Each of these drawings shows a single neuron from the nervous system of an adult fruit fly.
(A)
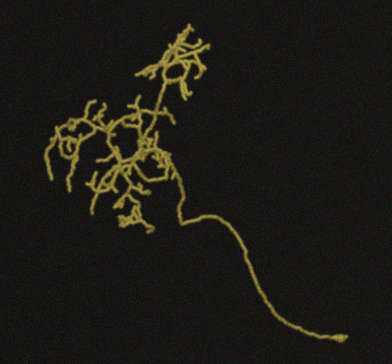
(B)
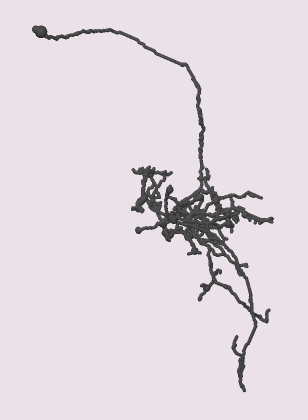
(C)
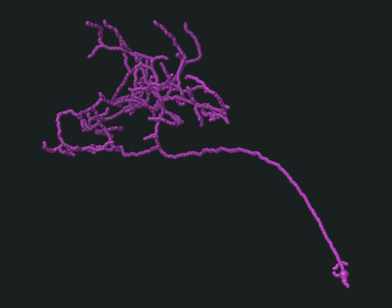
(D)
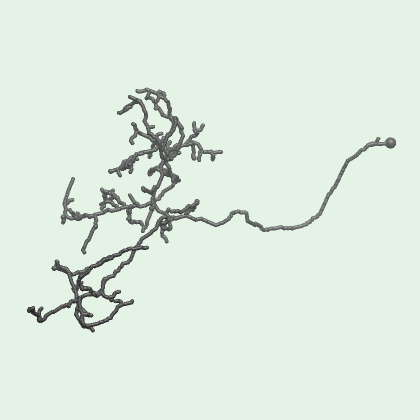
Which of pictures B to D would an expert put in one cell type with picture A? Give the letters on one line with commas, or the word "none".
D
